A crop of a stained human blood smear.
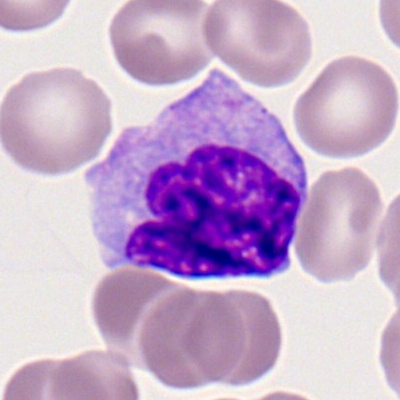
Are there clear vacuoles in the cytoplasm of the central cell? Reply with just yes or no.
No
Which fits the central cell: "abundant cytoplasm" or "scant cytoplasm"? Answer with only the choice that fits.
Abundant cytoplasm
